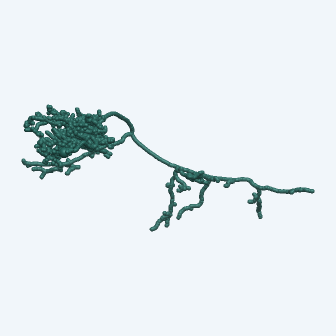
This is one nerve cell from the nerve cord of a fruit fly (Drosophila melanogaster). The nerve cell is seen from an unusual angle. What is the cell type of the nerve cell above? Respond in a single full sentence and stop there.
This nerve cell is included in the cell type IN07B007.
